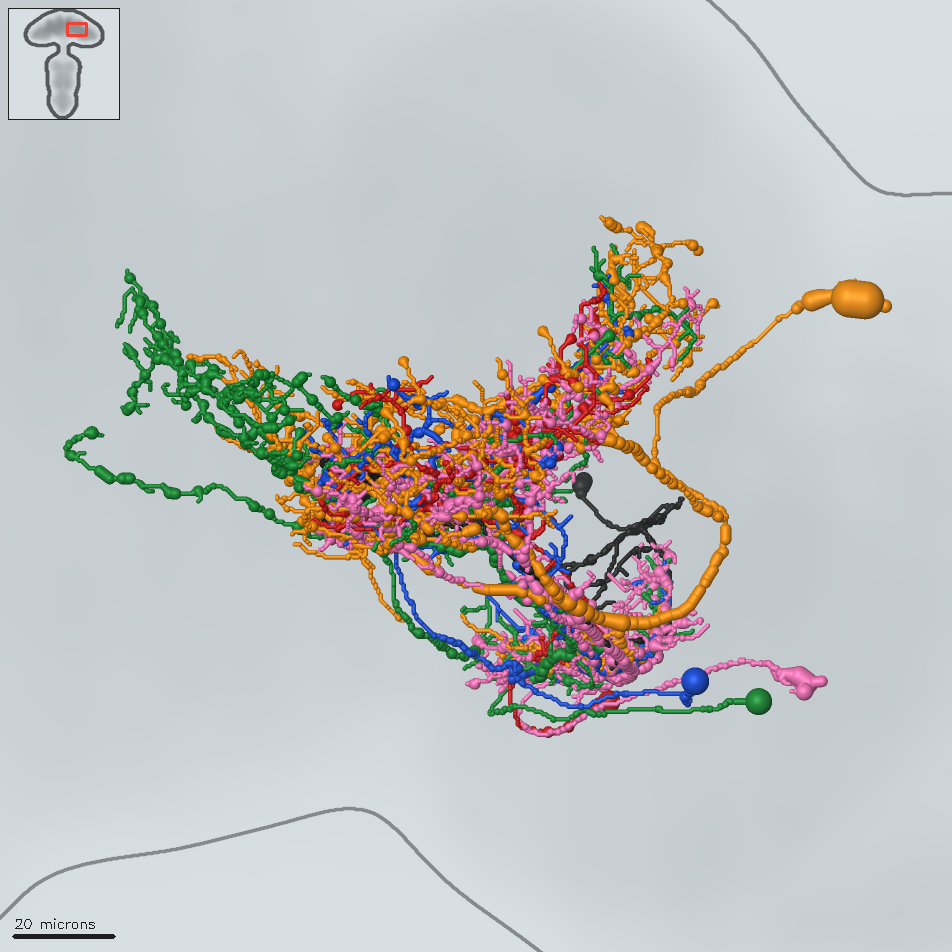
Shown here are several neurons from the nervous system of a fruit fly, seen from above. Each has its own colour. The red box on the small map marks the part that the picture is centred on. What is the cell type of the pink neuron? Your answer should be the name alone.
SLP365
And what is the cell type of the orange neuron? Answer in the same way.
SLP207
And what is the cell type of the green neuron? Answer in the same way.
SLP359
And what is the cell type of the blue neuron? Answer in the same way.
CB3724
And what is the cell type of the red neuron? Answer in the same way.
CB2269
